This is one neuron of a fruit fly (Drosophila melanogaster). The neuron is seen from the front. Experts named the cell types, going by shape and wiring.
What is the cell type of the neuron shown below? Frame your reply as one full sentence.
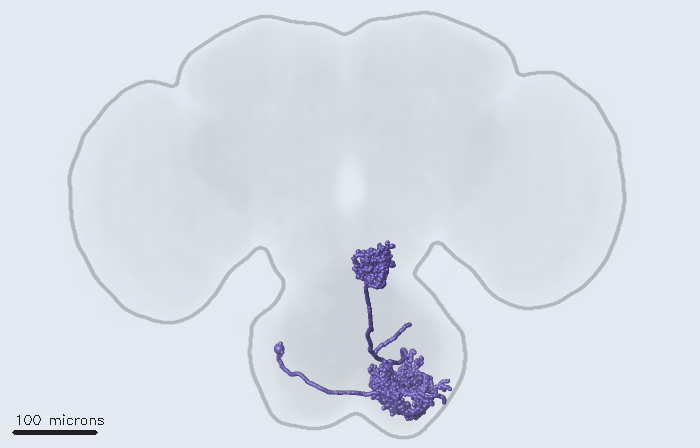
As a matter of cell type, the neuron is AN09B014.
